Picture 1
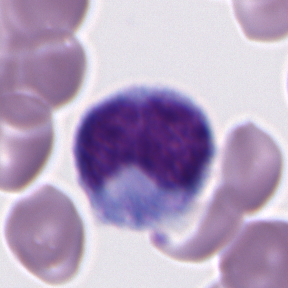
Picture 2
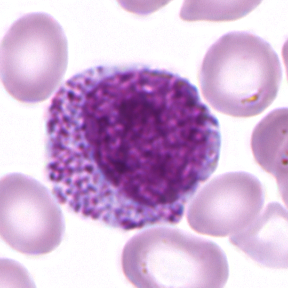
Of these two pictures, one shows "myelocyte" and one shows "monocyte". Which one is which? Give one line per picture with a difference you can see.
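Picture 1 is a monocyte. No distinct granules are seen in the cytoplasm.
Picture 2 is a myelocyte. The granules are most crowded on the left side of the cell.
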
